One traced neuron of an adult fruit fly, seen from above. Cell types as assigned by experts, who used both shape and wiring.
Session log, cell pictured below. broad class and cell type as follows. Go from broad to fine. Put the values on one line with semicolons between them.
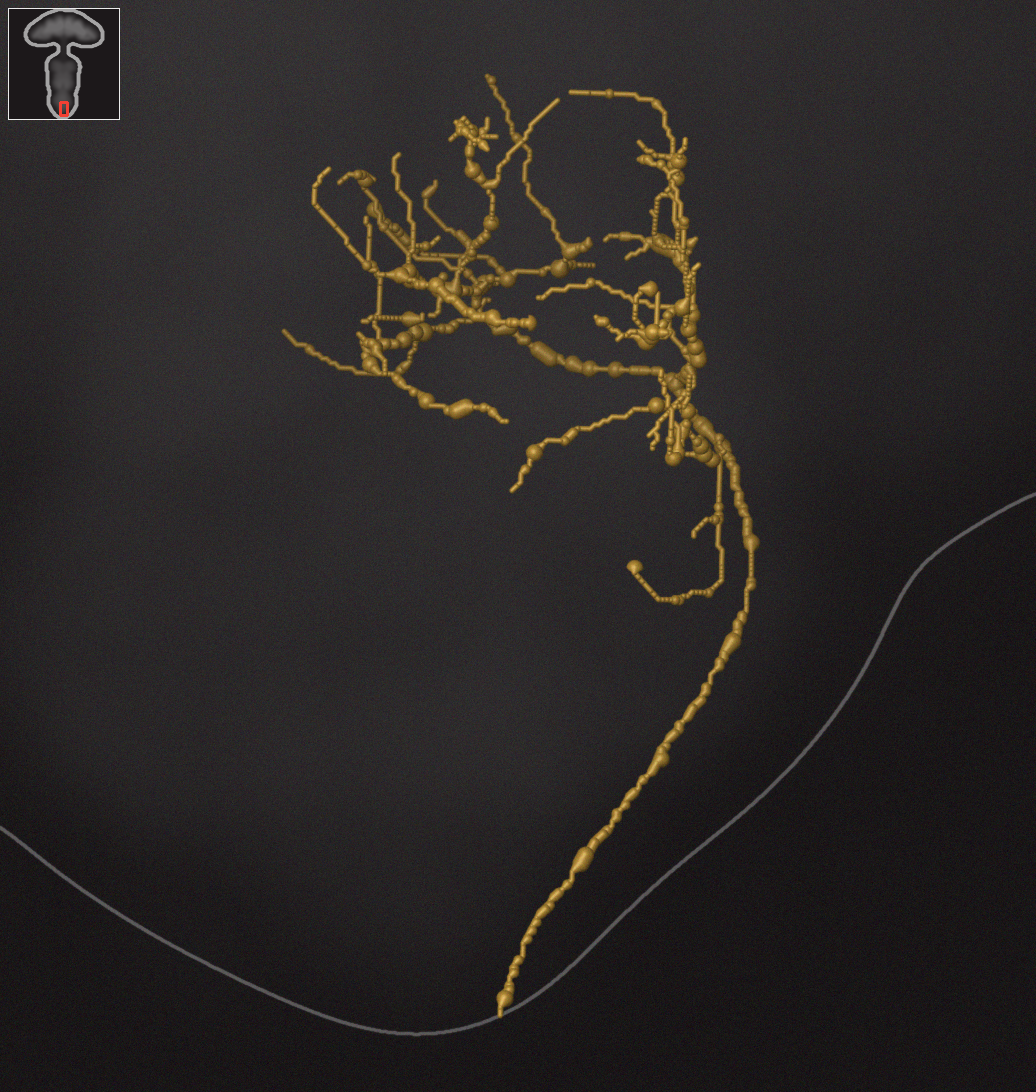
sensory neuron entering the nerve cord; SNxx21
